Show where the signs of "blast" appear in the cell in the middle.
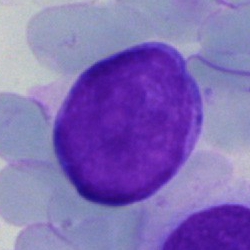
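This cell is a blast.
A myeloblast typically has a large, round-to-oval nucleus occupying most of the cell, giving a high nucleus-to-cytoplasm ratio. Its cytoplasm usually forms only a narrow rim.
Here the nucleus fills almost the whole cell, in keeping with that high ratio. The outline is smooth and oval, the chromatin is fine, evenly spread and stained deep purple, and no granules are visible in the cytoplasm.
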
